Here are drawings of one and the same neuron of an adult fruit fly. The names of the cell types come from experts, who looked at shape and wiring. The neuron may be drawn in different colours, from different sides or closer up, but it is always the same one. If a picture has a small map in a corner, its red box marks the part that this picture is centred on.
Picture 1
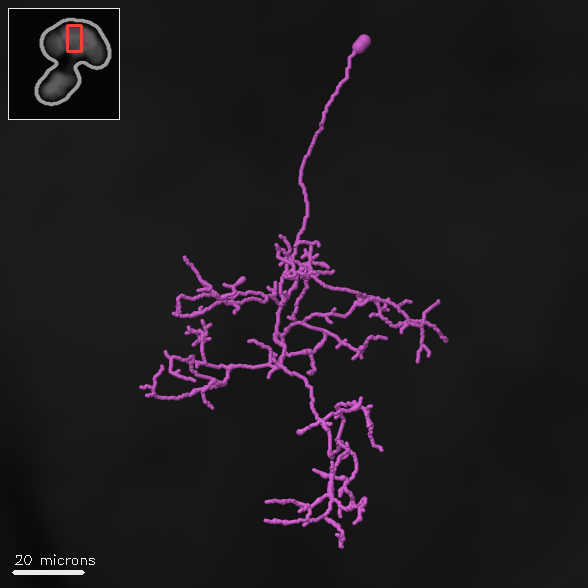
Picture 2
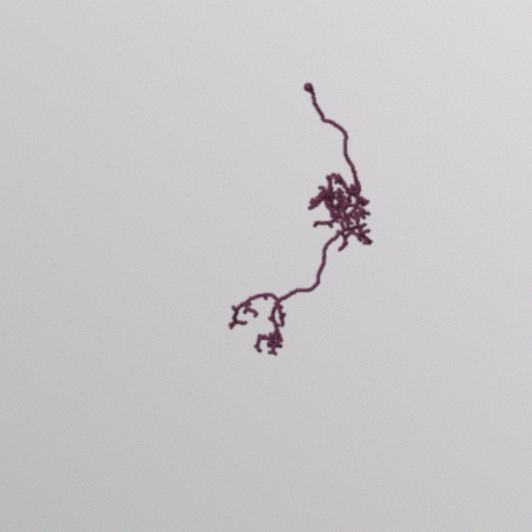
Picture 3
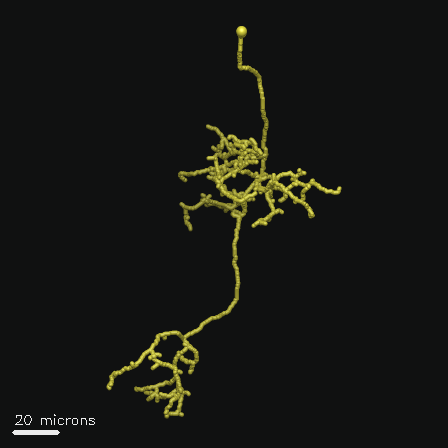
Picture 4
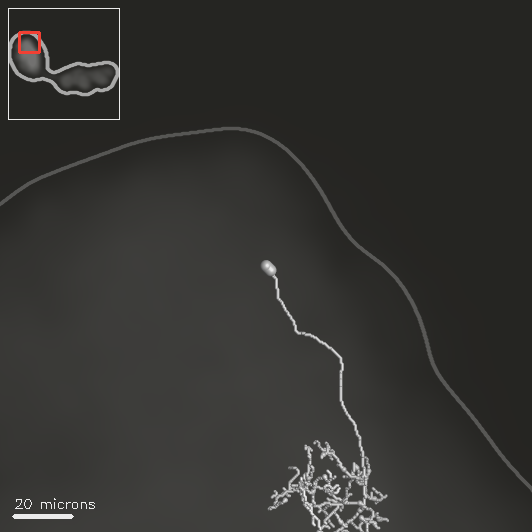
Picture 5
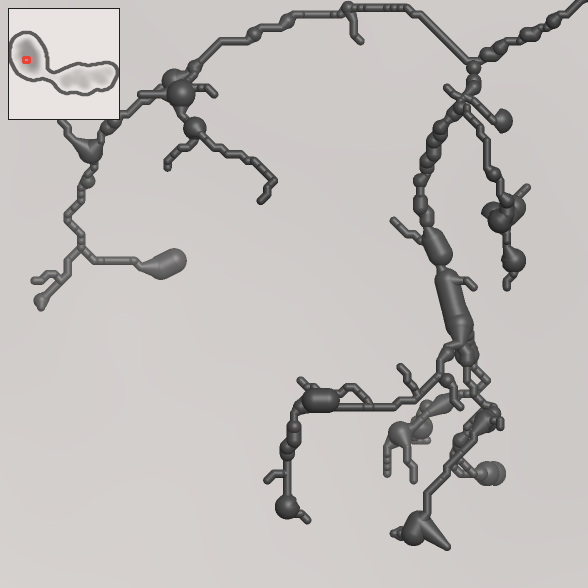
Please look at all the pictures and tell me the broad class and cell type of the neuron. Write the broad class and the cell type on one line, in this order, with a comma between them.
central-brain intrinsic neuron, IB032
